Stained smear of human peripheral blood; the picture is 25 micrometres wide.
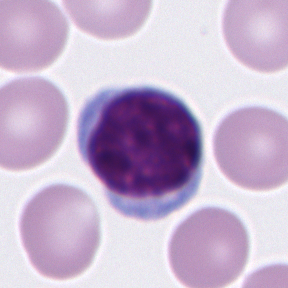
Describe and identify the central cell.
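Roughly round outline here, with a smooth edge. The nucleus is pushed off-centre toward the upper right, its chromatin dark purple and coarsely clumped. No vacuoles in the cytoplasm. That one's a typical lymphocyte.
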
